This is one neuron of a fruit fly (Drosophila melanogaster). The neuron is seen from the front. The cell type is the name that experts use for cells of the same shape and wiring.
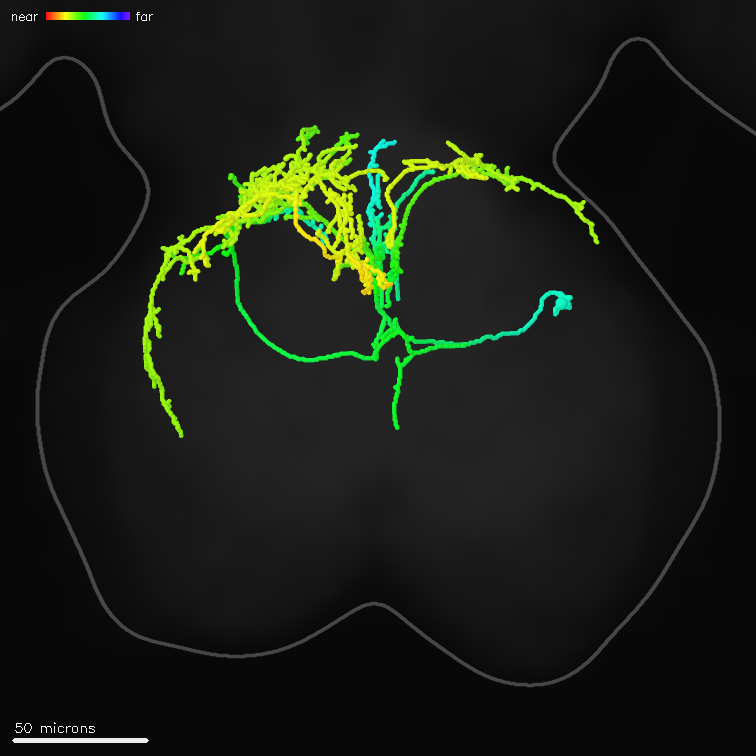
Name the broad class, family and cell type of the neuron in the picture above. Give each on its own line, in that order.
nerve-cord intrinsic neuron
hemilineage 18B
IN18B026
